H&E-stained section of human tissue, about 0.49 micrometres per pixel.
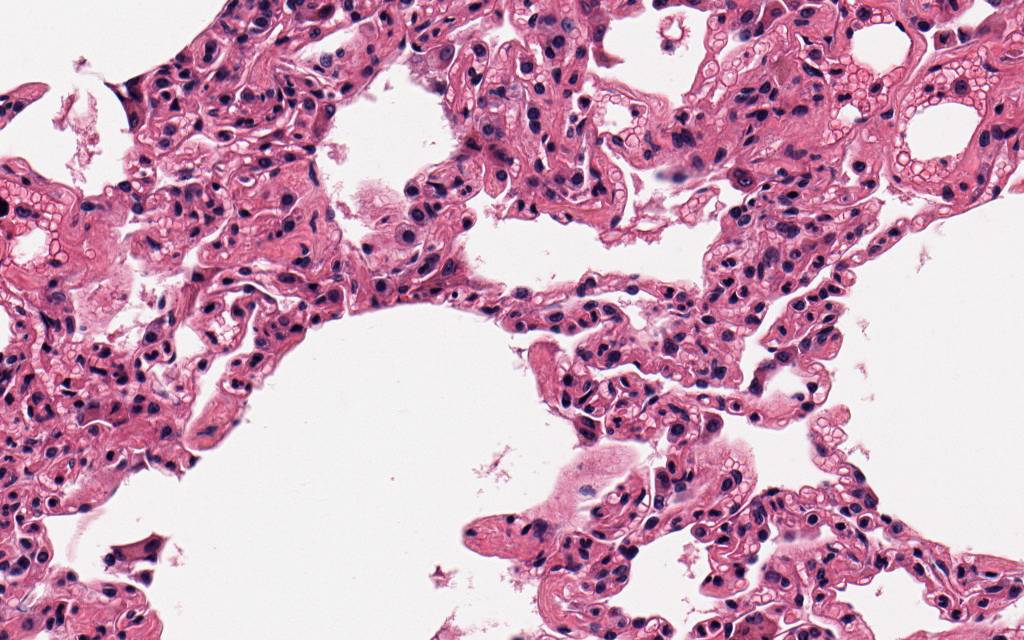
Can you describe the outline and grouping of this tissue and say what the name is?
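First, a single layer of plump cuboidal cells lines the septa, nuclei bulging into the spaces. Next, at upper right, cells with pale, bubbly cytoplasm ring small round spaces. Then some spaces, upper left and lower centre right, hold pale pink wispy material. Name: lung.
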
